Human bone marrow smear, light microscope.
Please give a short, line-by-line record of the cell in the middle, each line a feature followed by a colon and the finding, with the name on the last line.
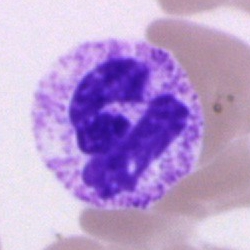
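Outline: round, smooth
Chromatin: dark purple, densely clumped
Nucleoli: none visible
Granules: violet, filling the cytoplasm
Name: segmented neutrophil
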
